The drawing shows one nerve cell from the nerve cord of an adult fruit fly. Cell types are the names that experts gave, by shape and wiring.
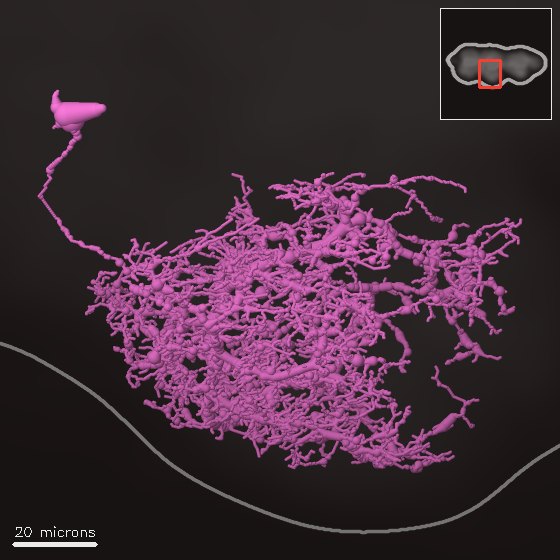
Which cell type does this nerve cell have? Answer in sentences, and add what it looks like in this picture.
Its cell type is IN17A001. It is a nerve-cord intrinsic neuron. By the scale bar it is about 120 microns wide in this view. More than a hundred branch ends can be seen.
